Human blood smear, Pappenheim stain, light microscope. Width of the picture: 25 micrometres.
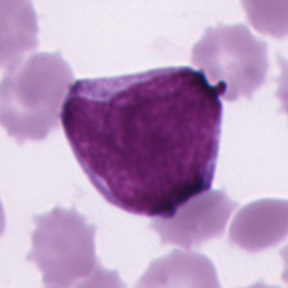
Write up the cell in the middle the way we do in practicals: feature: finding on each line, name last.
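Outline: angular, with fairly straight sides meeting at corners
Cytoplasmic rim: pale lilac-grey rather than deep blue
Granules: none seen in the cytoplasm
Knob: one small round knob protruding from the upper right corner
Name: myeloblast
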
